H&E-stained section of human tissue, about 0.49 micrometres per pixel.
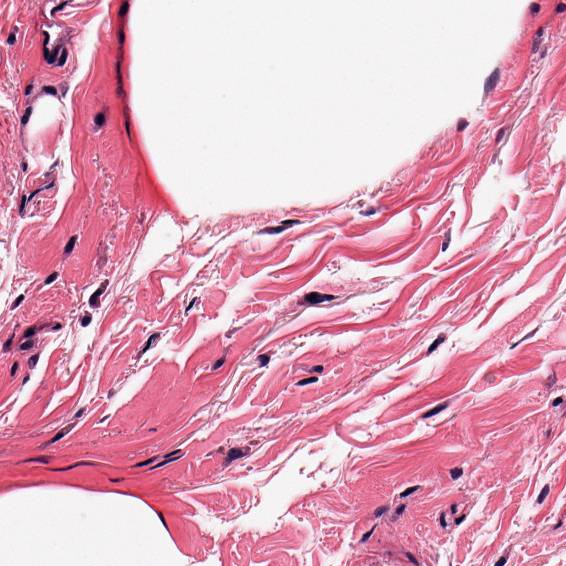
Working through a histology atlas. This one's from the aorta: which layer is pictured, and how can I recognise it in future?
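Tunica adventitia fills this field. Wavy pink collagen bundles, parted by narrow white clefts, run diagonally from lower left to upper right. Between them lie sparse, widely scattered nuclei, dark, elongated and spindle-shaped, parallel to the fibres.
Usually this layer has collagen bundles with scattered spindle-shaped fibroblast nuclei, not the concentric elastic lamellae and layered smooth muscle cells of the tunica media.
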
